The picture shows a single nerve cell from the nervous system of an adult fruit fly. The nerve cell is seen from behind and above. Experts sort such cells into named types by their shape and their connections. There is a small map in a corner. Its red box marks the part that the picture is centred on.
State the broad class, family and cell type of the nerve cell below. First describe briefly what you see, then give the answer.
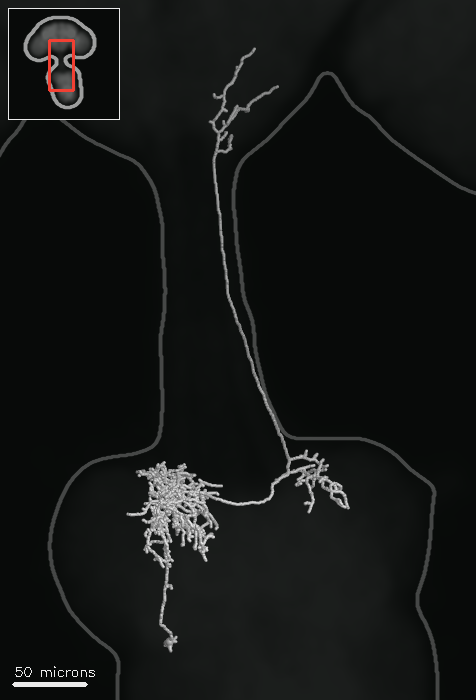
It runs through the neck, between the brain and the nerve cord. From top to bottom in the picture it spans about 400 microns. The picture shows dozens of branch ends. Its broad class is ascending neuron. The family is hemilineage 06A. The cell type is AN06A016.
